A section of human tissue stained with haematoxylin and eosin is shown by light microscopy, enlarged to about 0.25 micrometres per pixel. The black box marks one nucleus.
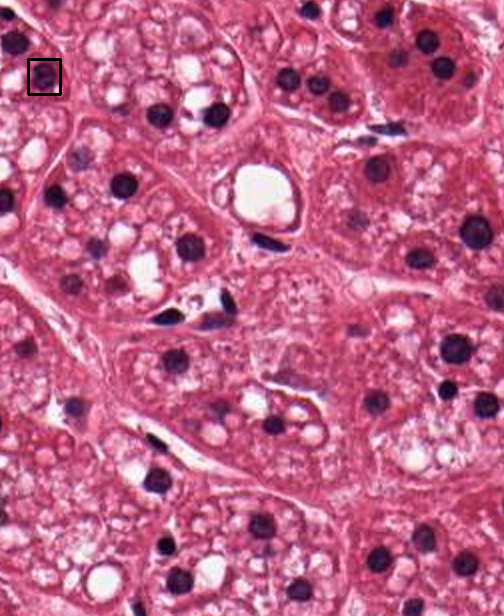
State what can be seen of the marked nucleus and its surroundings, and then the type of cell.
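The cytoplasm is pink and holds small clear vacuoles, including a rounded clear space just beside the nucleus. The cell lies close to a second dark, round nucleus just above it, within a small cluster of cells. A thin pale fibrous line curves above this cluster, and a flattened dark nucleus lies along it. The marked nucleus belongs to an adrenal cortical cell.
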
